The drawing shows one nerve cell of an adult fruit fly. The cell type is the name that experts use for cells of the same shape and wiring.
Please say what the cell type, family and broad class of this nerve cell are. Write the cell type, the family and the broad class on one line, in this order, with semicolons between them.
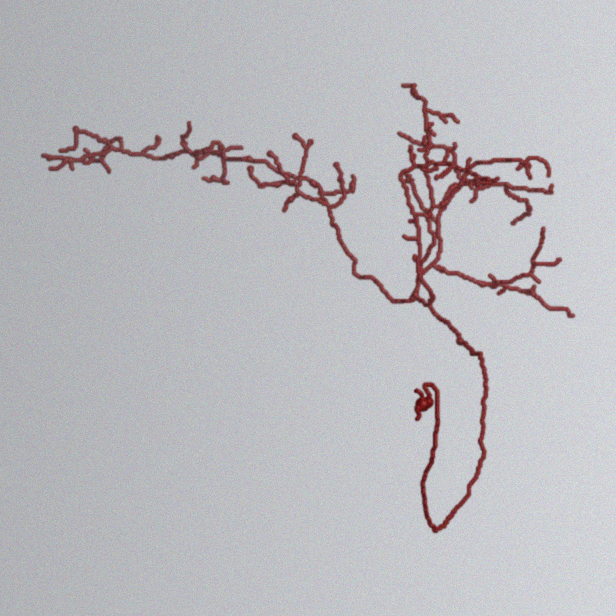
SLP183; hemilineage SLPal3_and_SLPal4_dorsal; central-brain intrinsic neuron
